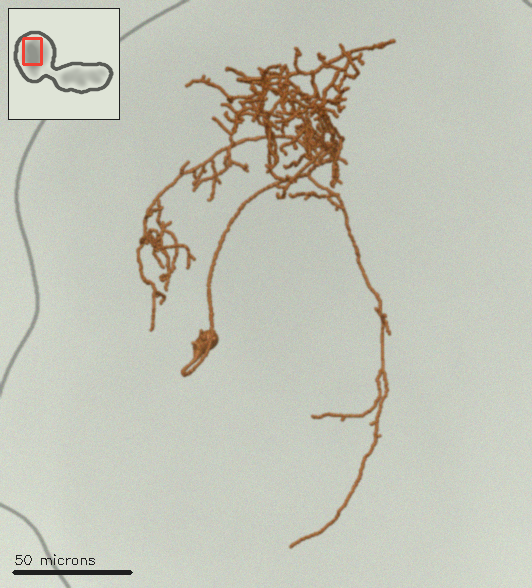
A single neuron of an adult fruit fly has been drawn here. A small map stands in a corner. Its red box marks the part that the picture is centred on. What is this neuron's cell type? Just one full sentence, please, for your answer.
The neuron here is of the cell type LNd_b.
